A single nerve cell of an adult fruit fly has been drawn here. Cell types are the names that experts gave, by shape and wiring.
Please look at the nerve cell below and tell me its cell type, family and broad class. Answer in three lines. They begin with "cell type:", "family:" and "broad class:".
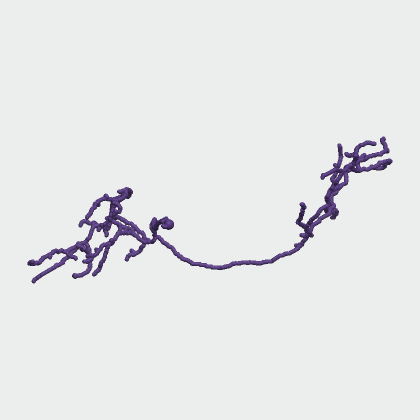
cell type: LPT111
family: LPT
broad class: visual centrifugal neuron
